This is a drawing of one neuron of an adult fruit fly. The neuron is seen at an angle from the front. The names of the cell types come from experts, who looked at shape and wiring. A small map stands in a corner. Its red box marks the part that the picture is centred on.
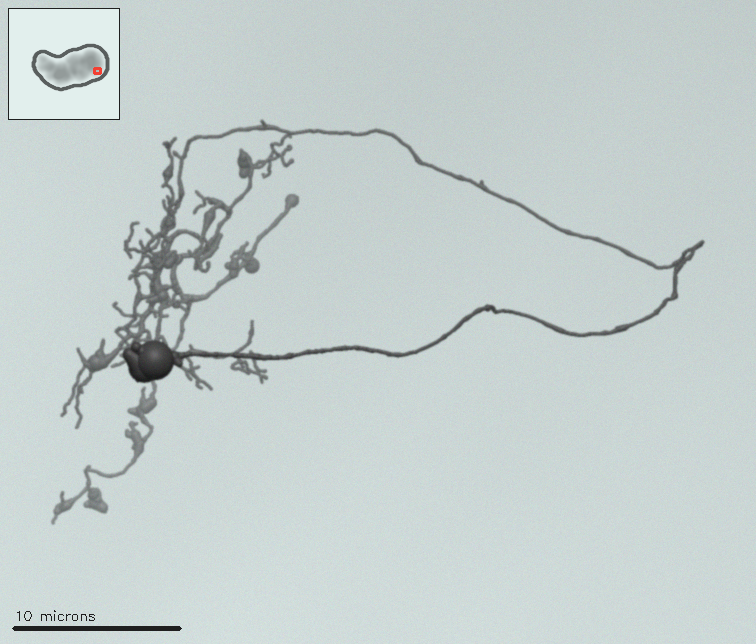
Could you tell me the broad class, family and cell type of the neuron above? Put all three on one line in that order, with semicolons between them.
optic-lobe intrinsic neuron; Cm; Cm2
